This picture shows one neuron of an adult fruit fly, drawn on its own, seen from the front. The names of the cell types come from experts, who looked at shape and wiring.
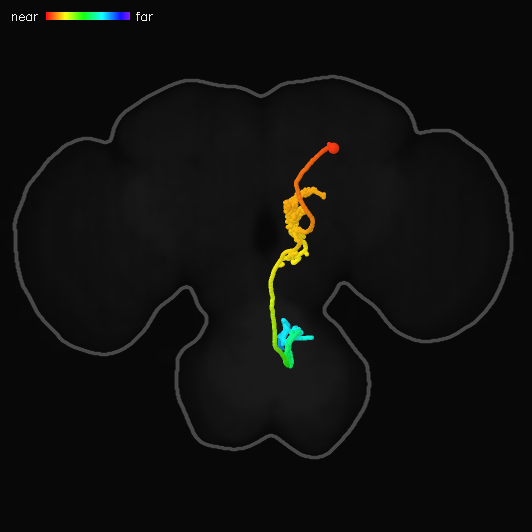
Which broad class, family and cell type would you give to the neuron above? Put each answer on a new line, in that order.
descending neuron
hemilineage WEDd1
DNae004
